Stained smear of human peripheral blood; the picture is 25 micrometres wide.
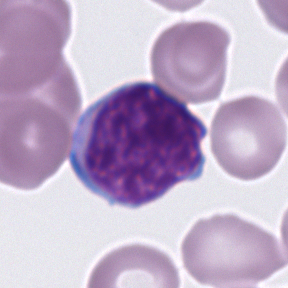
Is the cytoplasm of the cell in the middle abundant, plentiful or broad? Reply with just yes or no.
No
